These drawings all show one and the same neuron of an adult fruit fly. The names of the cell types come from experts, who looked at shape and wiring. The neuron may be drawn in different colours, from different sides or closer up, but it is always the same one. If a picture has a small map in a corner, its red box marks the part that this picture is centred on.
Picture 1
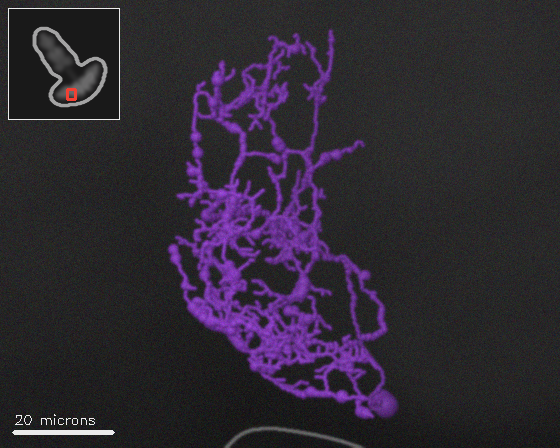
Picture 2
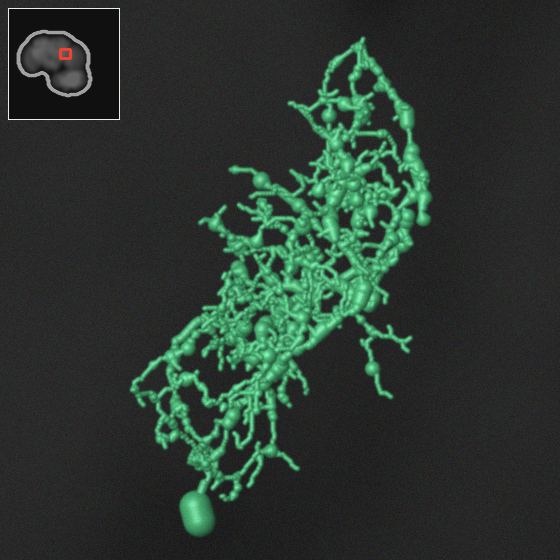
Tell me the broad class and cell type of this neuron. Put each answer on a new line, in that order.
central-brain intrinsic neuron
CB1099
